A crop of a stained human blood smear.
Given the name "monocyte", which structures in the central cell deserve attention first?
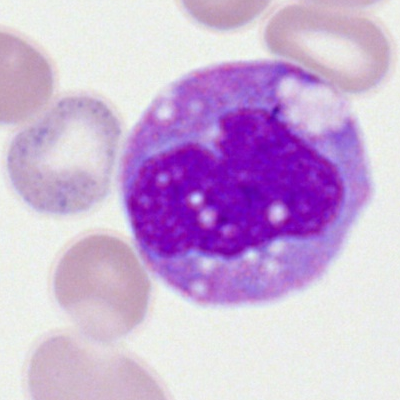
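The clearest match with a monocyte is the vacuolation.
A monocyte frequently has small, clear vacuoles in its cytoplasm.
Here a cluster of clear vacuoles sits in the upper right part of the cytoplasm. The nuclear chromatin stains deep purple. A moderate rim of pale lavender cytoplasm surrounds the nucleus. Several small, round clear spots also lie over the nucleus.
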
